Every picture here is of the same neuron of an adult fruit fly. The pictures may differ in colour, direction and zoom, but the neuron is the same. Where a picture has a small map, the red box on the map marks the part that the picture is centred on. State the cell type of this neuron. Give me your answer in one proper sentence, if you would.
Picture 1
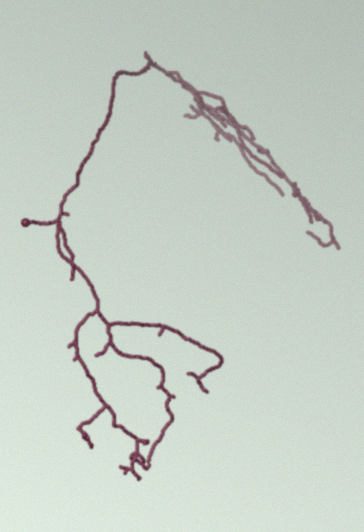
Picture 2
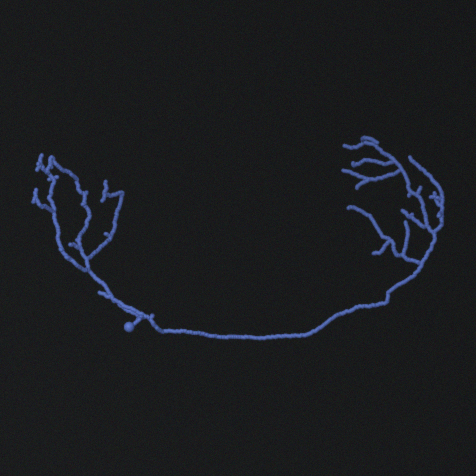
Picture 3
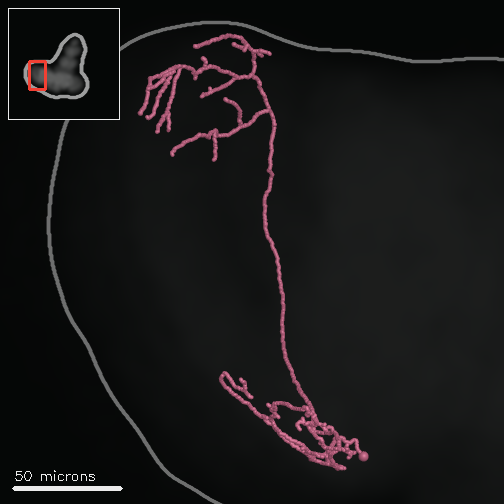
The type of this neuron is the cell type Cm23.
